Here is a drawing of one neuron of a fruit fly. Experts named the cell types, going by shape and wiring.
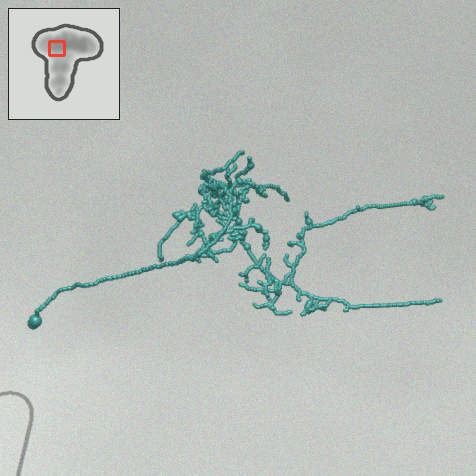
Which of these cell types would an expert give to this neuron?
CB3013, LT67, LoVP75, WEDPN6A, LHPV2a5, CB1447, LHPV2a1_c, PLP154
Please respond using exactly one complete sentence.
The cell type CB3013 is the type of this neuron.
